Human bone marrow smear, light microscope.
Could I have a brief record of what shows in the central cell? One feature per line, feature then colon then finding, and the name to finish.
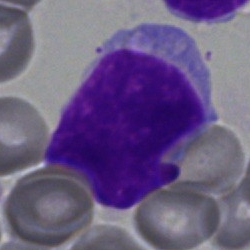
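Nucleus: fills most of the cell
Chromatin: deep purple, finely textured, see, not coarsely clumped
Outline: angular rather than round
Edge: a small rounded bulge sticking out at the lower right
Cell: blast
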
